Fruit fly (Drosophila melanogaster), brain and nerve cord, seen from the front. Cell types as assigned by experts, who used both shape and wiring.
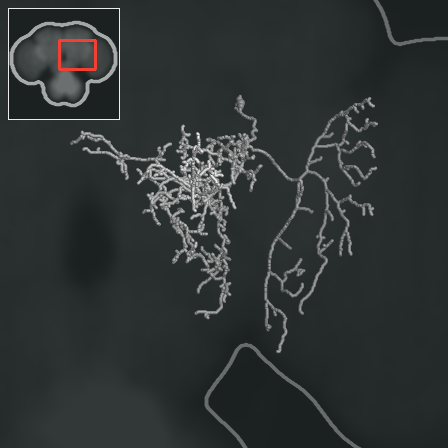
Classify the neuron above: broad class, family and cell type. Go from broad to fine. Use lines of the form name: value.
broad class: visual centrifugal neuron
family: hemilineage VLPp&l1_posterior
cell type: LoVC15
